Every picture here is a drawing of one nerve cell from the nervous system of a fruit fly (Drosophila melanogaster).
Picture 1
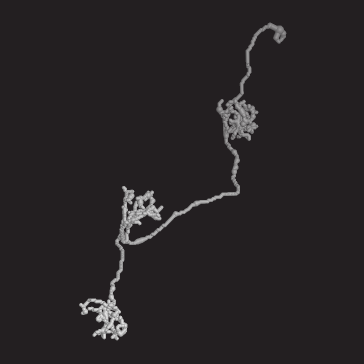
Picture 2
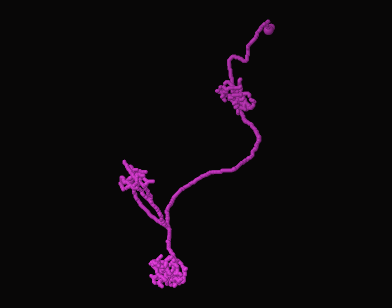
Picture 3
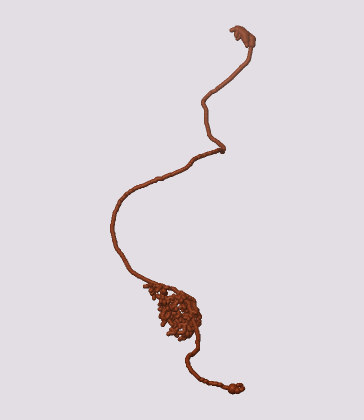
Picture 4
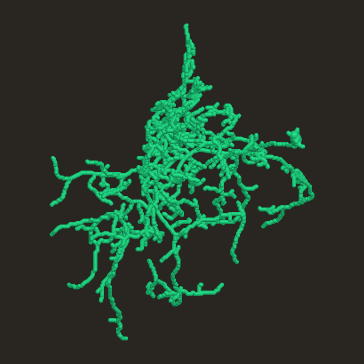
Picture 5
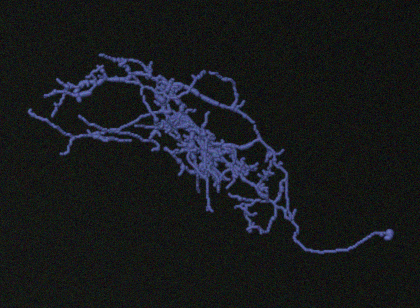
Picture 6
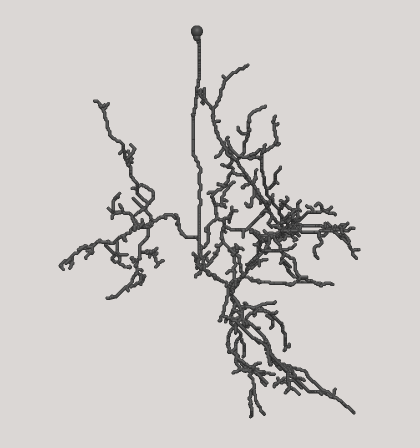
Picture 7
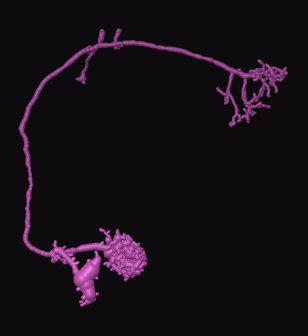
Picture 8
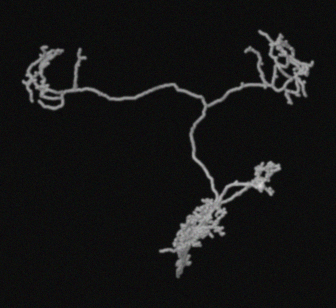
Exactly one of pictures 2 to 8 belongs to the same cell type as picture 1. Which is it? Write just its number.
2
